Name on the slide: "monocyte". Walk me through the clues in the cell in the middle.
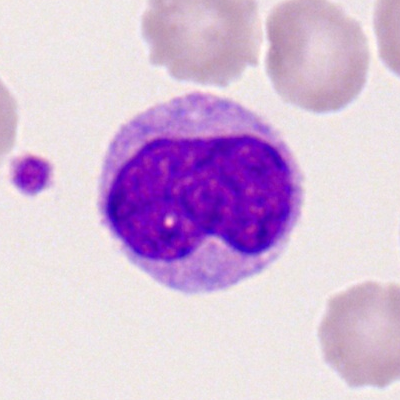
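Right, the nucleus has a notch cut into its lower edge, which gives it that bean-like shape. Its chromatin is dark purple and mottled, with small paler patches. The cytoplasm is a pale lilac-grey and forms a moderate rim, widest above the nucleus and in the notch.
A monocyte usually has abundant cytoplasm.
What this cell shows is a moderate rim rather than an abundant one, so that is the point that doesn't quite go with the usual monocyte.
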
